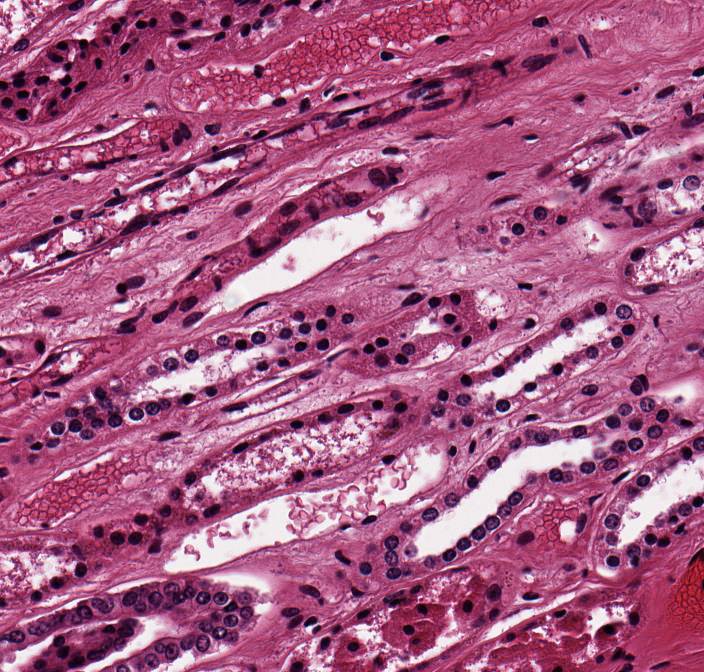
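Renal medulla, stained with haematoxylin and eosin. Notice how elongated tubules run in parallel bands diagonally from lower left to upper right. Many are lined by a single layer of cuboidal cells. Between them lies abundant pink fibrous interstitium with scattered elongated, spindle-shaped nuclei, widest in the upper right. No glomeruli appear anywhere in the field.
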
